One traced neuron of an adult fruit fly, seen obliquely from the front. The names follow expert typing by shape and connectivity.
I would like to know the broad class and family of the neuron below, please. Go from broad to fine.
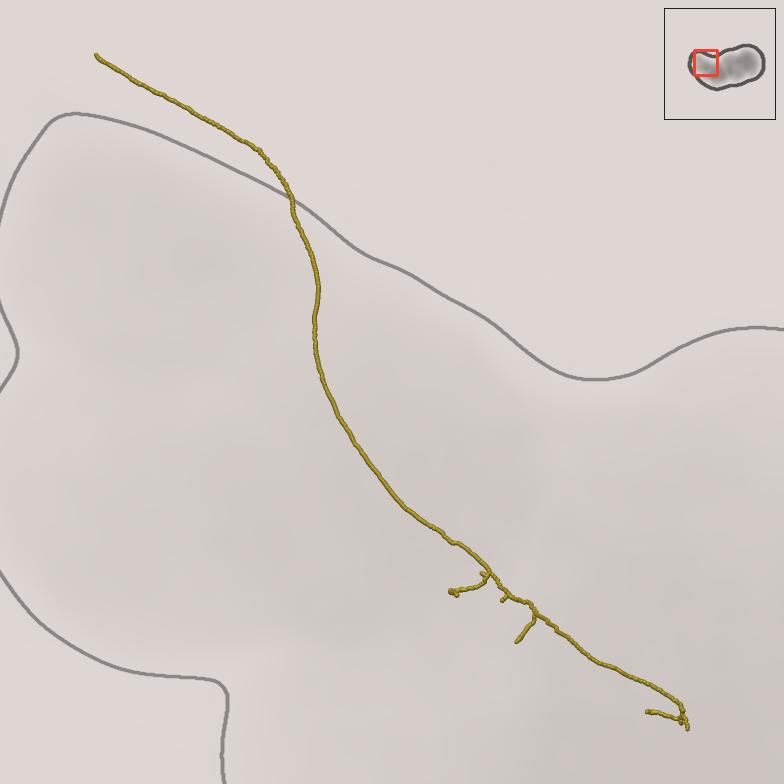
sensory neuron entering the nerve cord; class mechanosensory proprioceptive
